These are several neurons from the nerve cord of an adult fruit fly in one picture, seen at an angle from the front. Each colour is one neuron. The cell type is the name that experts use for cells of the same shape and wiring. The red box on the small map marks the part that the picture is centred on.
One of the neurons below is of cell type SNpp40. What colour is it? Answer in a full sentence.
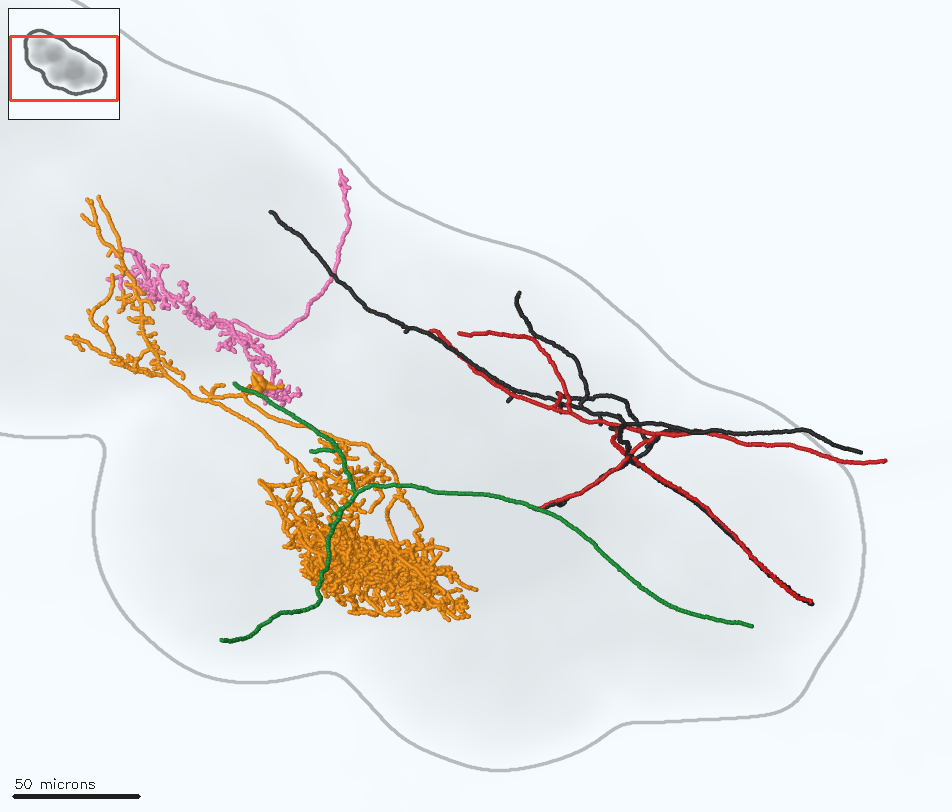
The colour is pink.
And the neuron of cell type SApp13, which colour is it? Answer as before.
The colour is black.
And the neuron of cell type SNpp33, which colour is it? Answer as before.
The colour is orange.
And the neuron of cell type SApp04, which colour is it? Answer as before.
The colour is red.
